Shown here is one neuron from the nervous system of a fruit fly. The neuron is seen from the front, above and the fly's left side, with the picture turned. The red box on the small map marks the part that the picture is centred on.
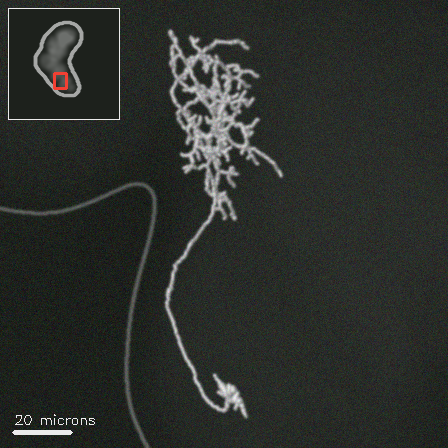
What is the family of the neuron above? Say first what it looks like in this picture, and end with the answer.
By the scale bar it is about 140 microns tall in this view. The picture shows dozens of branch ends. It is a nerve-cord intrinsic neuron. The family is hemilineage 09A.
